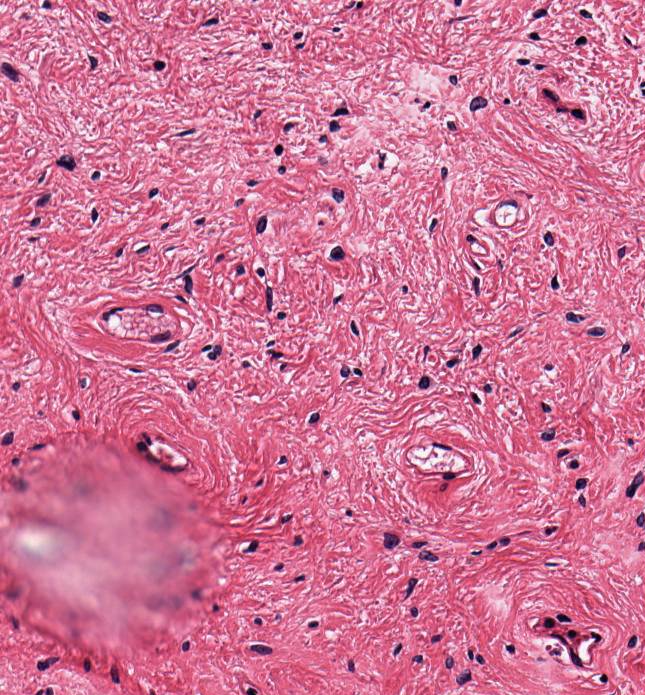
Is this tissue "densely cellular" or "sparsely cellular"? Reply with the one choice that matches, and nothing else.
Sparsely cellular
